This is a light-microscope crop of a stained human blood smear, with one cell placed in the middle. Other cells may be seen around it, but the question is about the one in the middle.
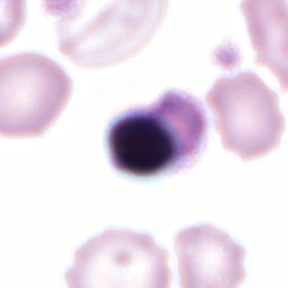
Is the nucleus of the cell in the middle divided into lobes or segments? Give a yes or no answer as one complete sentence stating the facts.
No, rather than lobes, the nucleus is one compact round, oval or kidney-shaped mass.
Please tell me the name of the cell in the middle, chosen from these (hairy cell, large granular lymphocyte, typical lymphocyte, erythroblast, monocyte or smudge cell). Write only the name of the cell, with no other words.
erythroblast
